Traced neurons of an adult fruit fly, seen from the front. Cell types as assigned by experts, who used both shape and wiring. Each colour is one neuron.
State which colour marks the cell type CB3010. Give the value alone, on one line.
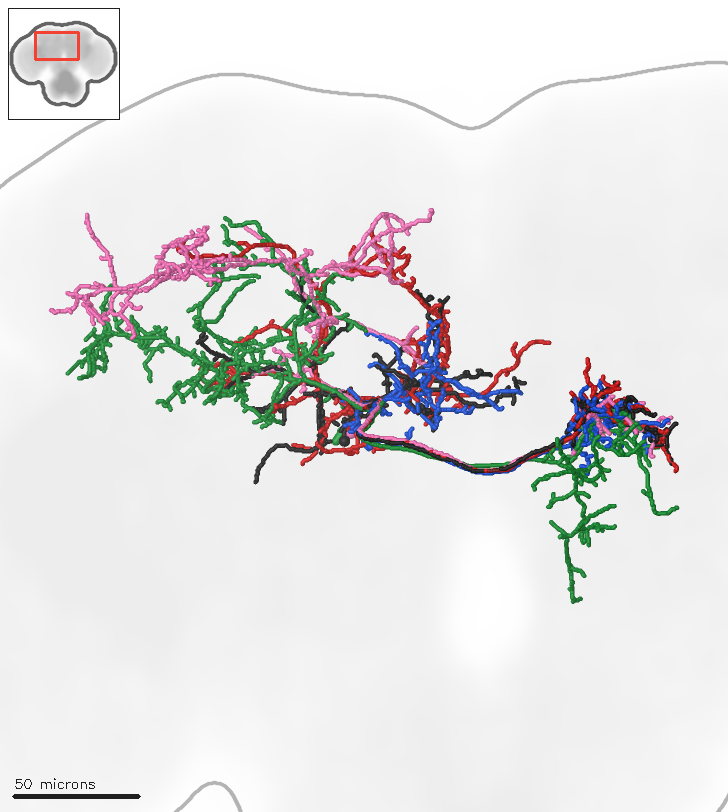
black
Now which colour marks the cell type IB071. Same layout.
red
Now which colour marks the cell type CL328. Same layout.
pink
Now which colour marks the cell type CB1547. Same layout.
blue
